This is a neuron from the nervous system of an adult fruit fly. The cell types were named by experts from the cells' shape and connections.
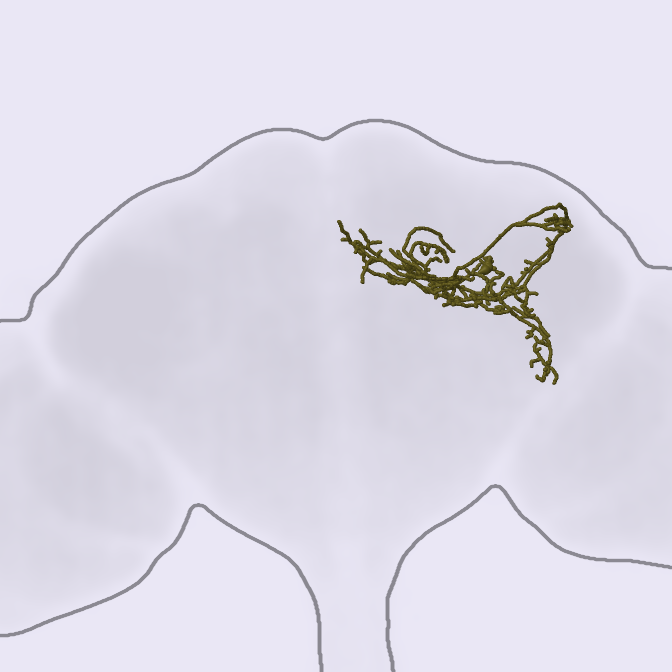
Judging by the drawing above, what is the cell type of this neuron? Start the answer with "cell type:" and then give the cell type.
cell type: DN1pB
